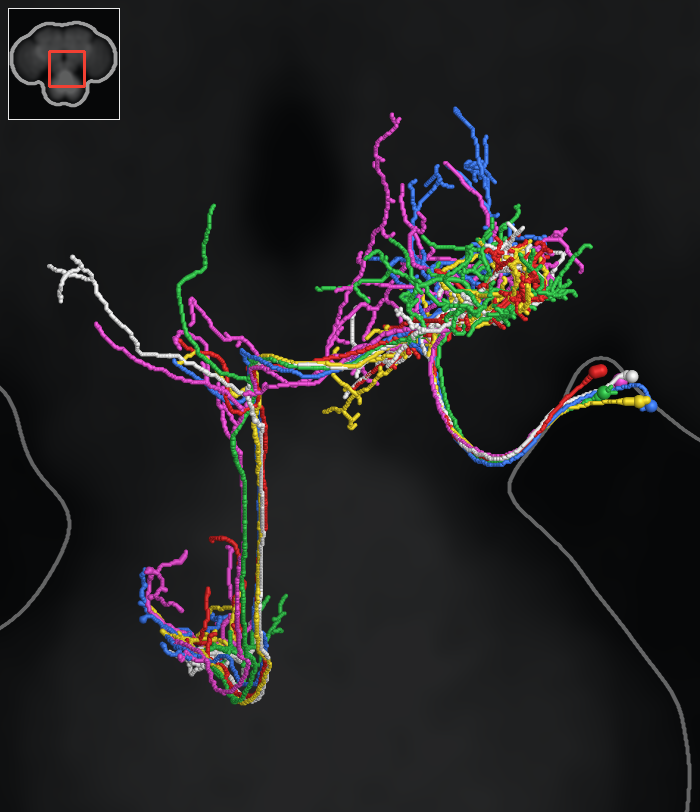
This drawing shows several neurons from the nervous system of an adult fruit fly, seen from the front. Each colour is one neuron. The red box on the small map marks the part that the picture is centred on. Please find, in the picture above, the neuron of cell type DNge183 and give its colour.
magenta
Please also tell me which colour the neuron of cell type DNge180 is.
white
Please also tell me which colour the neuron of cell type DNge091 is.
green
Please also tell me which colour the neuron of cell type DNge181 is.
red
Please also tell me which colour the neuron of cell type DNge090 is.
yellow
